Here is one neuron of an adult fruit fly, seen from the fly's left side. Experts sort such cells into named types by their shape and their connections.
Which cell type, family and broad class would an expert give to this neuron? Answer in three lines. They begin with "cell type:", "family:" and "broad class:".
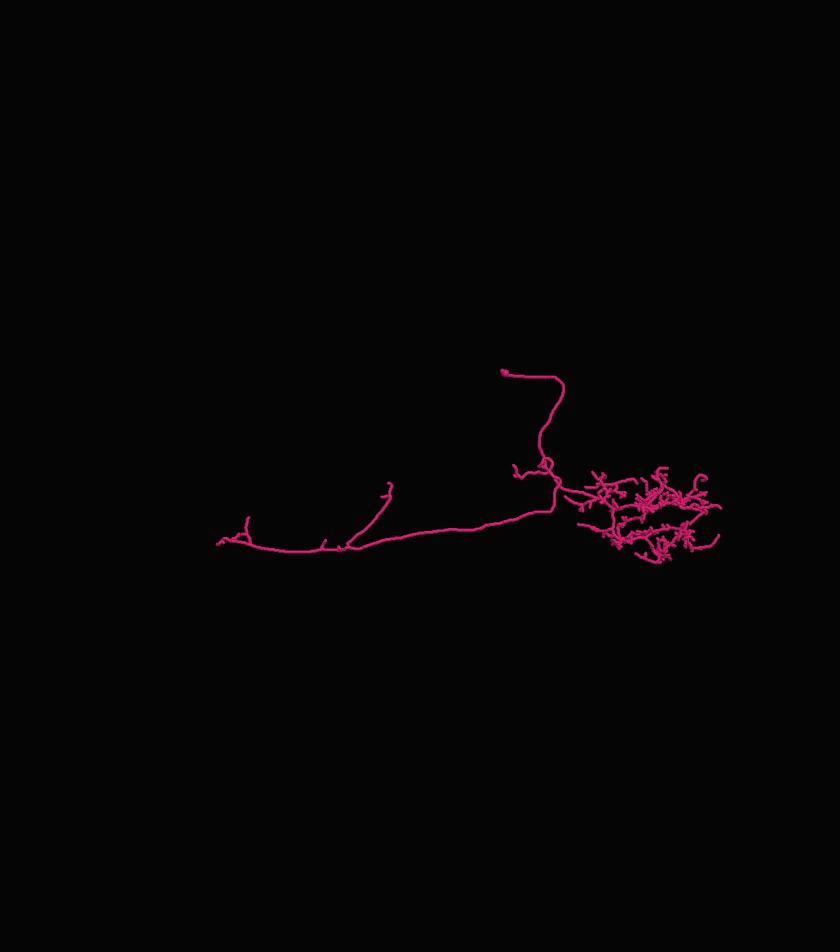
cell type: IN23B068
family: hemilineage 23B
broad class: nerve-cord intrinsic neuron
